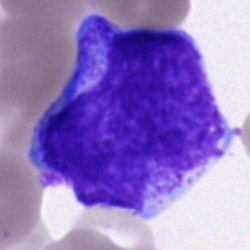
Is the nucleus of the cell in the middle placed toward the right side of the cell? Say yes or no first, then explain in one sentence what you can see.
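Yes. The rim of cytoplasm is widest at the upper left of the cell.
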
